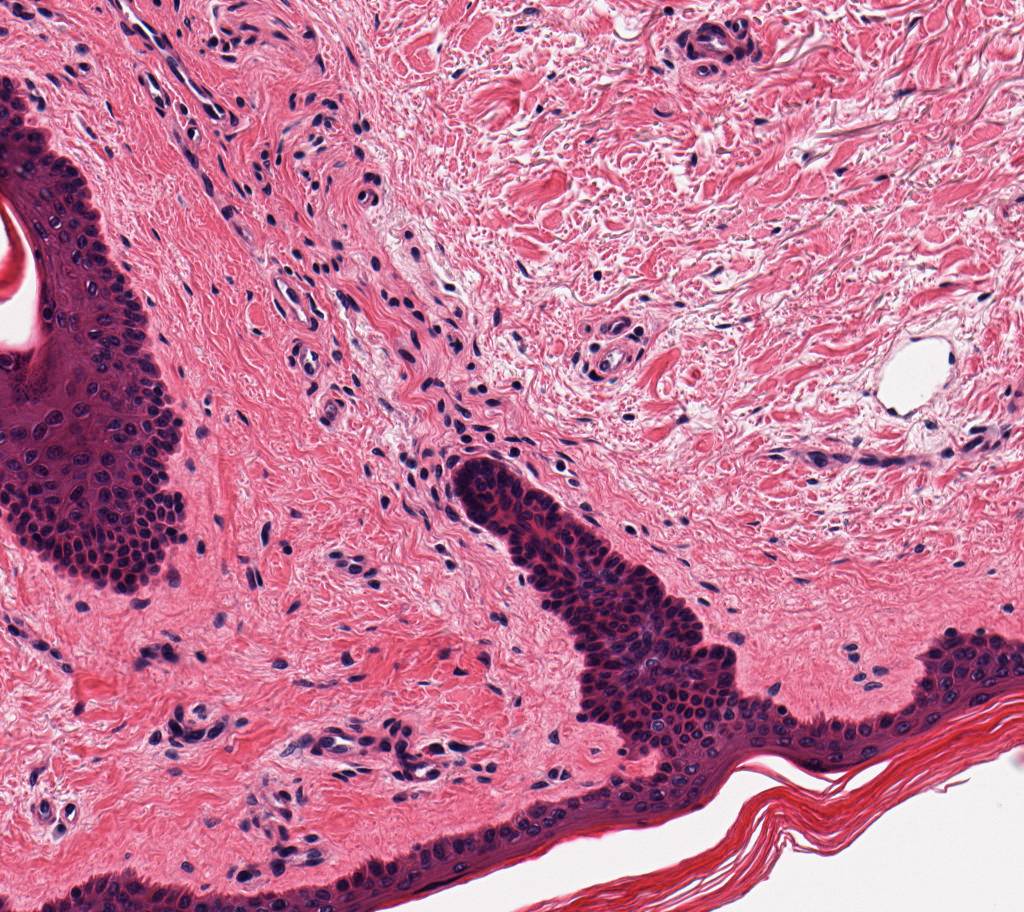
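Skin of the lower leg; the surface epithelium along the lower edge is thin, just a few cell layers. A tongue-shaped strand of crowded dark-nucleated epithelial cells rises from it into the centre. Upper right collagen is looser, bundles separated by clear spaces, than the compact left half.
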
